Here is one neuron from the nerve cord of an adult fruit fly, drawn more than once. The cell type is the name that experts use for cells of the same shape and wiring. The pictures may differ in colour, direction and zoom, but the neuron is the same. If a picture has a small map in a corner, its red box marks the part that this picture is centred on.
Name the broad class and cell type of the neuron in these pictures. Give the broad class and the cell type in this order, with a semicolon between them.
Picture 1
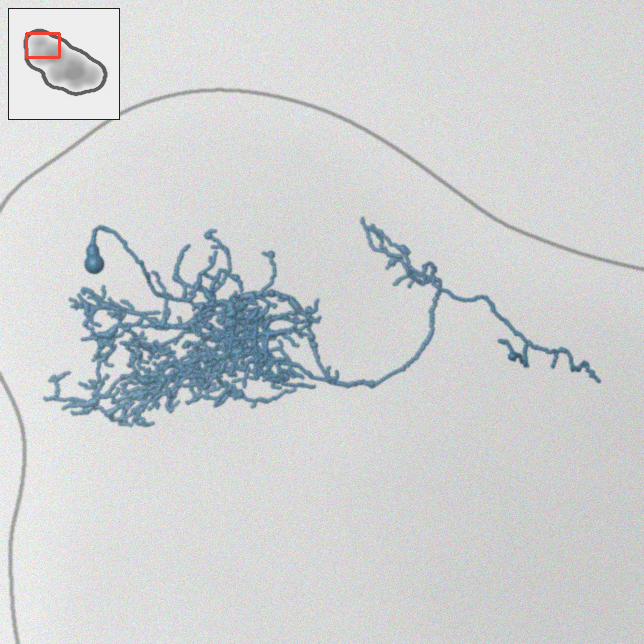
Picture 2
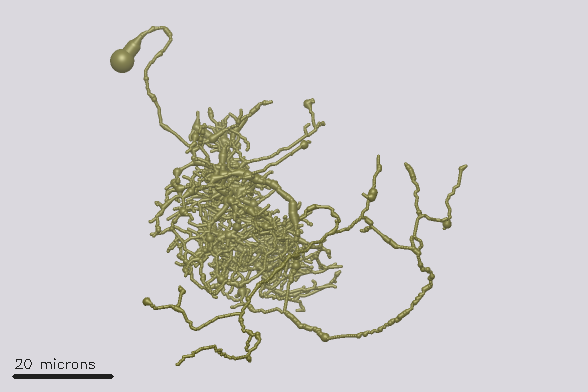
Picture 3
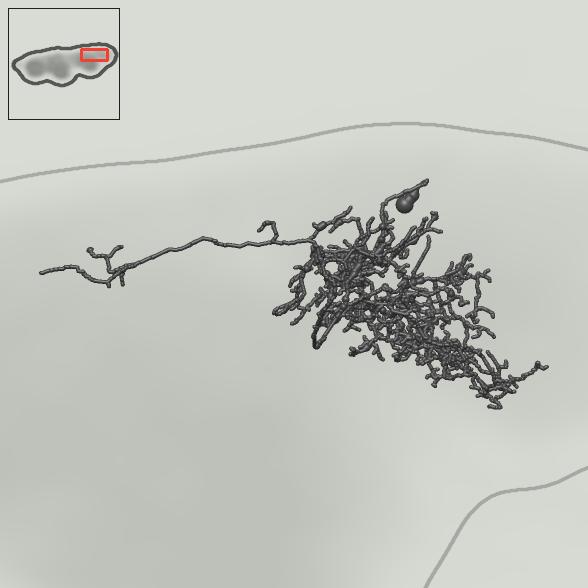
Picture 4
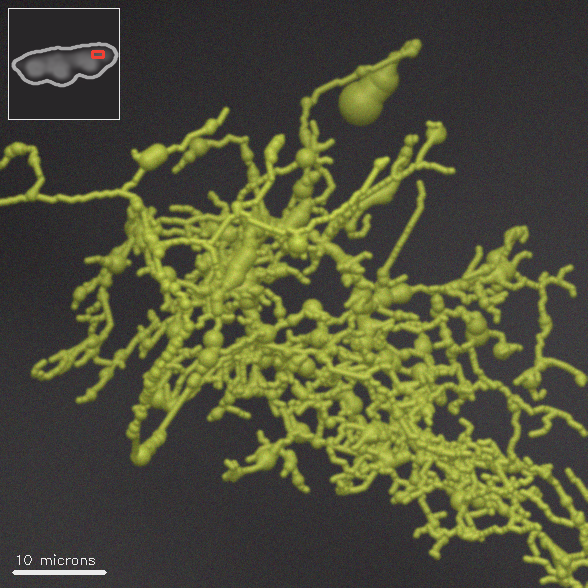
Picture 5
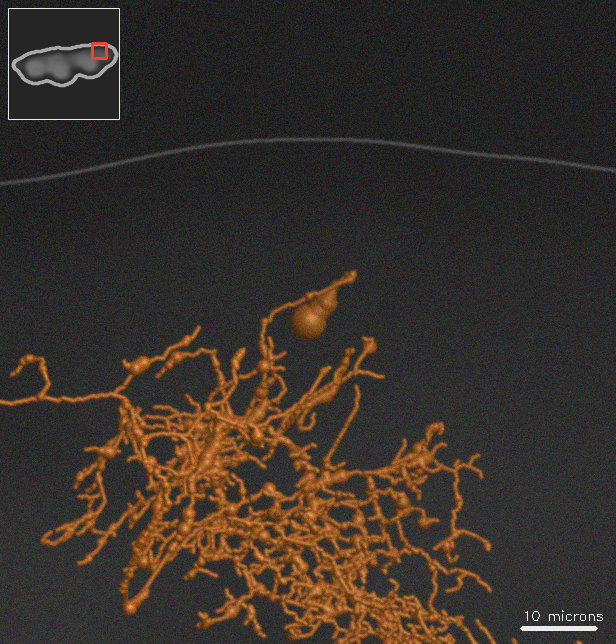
nerve-cord intrinsic neuron; INXXX281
